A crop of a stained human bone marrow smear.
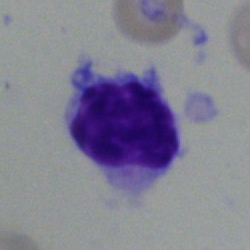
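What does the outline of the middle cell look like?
Irregular, I'd say, with small bleb-like projections along its top edge.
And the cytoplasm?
Scant and pale greyish-lilac, showing mostly as a pale strip below the nucleus, and I can see no granules in it.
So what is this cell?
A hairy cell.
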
